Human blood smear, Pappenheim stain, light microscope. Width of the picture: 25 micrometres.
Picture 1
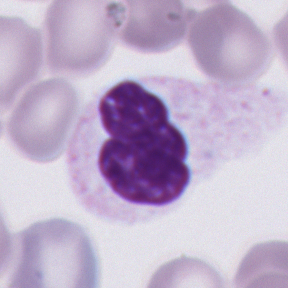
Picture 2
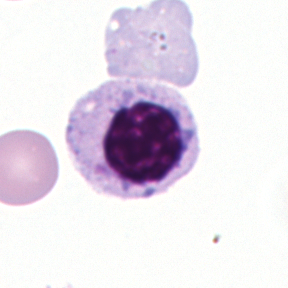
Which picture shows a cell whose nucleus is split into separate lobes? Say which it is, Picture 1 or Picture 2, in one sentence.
The nucleus of the cell in picture 1 consists of two or more lobes.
